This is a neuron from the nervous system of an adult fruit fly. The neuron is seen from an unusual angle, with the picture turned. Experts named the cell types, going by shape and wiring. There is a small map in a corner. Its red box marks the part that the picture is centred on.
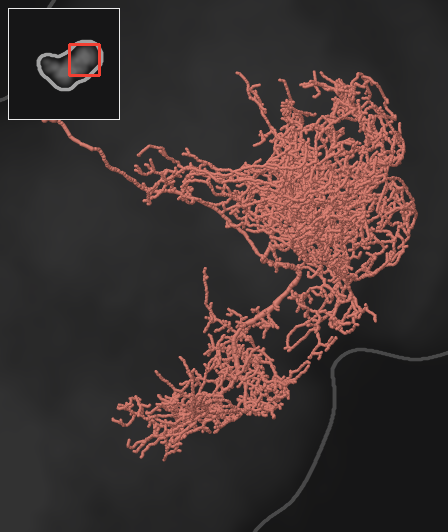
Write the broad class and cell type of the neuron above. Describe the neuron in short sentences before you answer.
More than a hundred branch ends can be seen. As drawn here it is about as wide as it is tall. It is a central-brain intrinsic neuron. Its cell type is AVLP476.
